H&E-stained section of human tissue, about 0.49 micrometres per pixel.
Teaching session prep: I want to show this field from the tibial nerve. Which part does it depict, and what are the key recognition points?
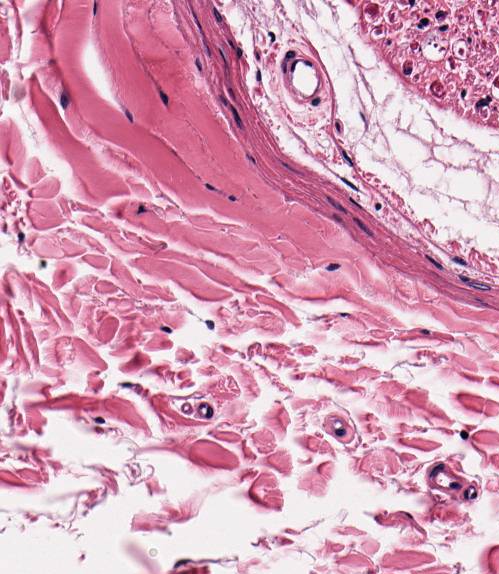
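This is epineurium. Notice the dense band of eosinophilic wavy fibres running diagonally, its sparse dark elongated nuclei lying parallel to them. Below, the fibre bundles are cut across and obliquely, with small round vessels with narrow lumina among them.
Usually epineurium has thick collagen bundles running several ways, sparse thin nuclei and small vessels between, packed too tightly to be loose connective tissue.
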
